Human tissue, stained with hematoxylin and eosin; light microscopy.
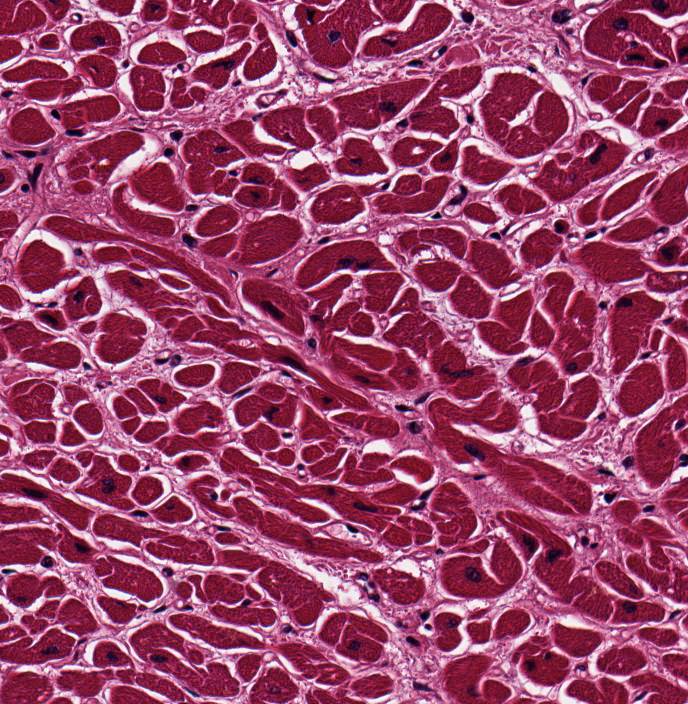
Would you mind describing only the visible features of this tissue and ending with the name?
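Most fibres here are cut across or obliquely, yet a band of lengthwise-cut fibres crosses the centre diagonally, upper left toward lower right. Their nuclei sit centrally within the fibres, and the cytoplasm takes eosin a deep red-pink. Between fibres, pale loose connective tissue carries scattered small dark nuclei. This is left ventricle of the heart.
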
